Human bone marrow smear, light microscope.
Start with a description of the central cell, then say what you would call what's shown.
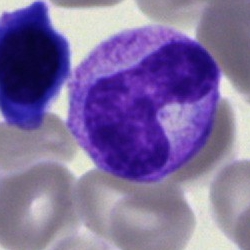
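A deep notch cuts into the right side of the nucleus, and a pale area of cytoplasm occupies that notch. The cytoplasm is lilac-purple rather than deep blue, with its widest band lying across the top of the cell. The cell is a band neutrophil.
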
